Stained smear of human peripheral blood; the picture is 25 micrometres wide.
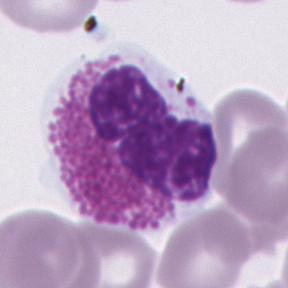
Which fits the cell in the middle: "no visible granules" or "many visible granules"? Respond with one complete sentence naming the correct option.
It is many visible granules that the cytoplasm of this cell contains.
